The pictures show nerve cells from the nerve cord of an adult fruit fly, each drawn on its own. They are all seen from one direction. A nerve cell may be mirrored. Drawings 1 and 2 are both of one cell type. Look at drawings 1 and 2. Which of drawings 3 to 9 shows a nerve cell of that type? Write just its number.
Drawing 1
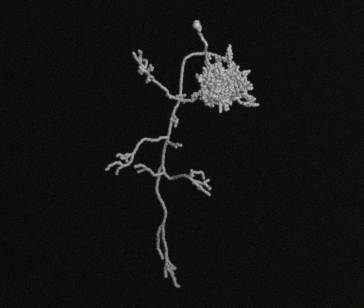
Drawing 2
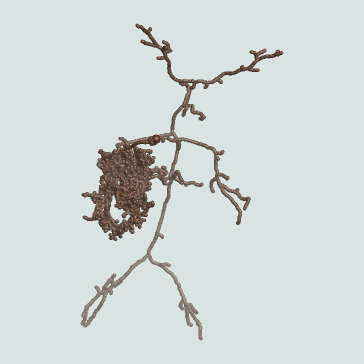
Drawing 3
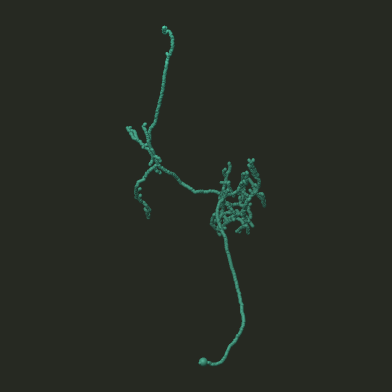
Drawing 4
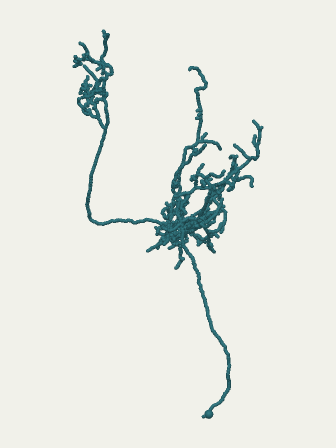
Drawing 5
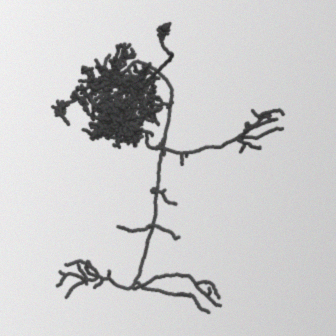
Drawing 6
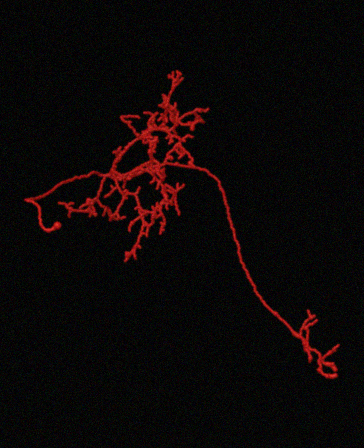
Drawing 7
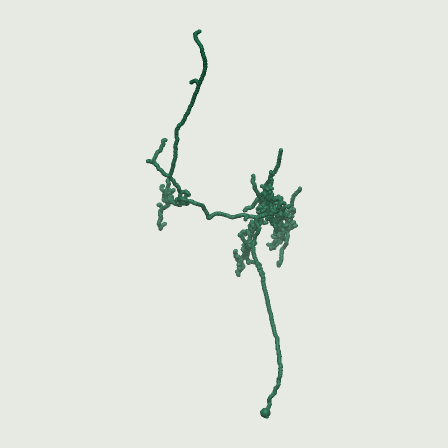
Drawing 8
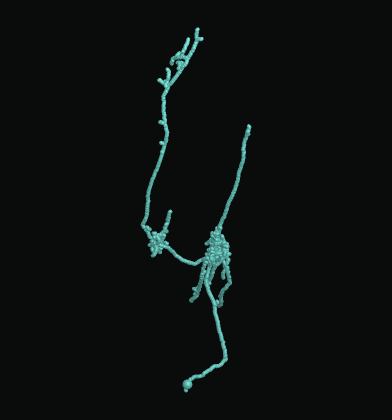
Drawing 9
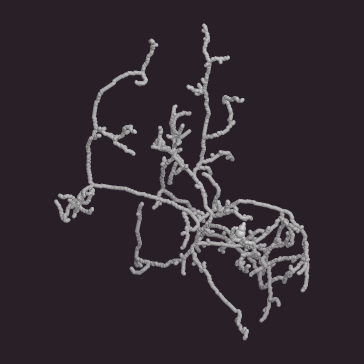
5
